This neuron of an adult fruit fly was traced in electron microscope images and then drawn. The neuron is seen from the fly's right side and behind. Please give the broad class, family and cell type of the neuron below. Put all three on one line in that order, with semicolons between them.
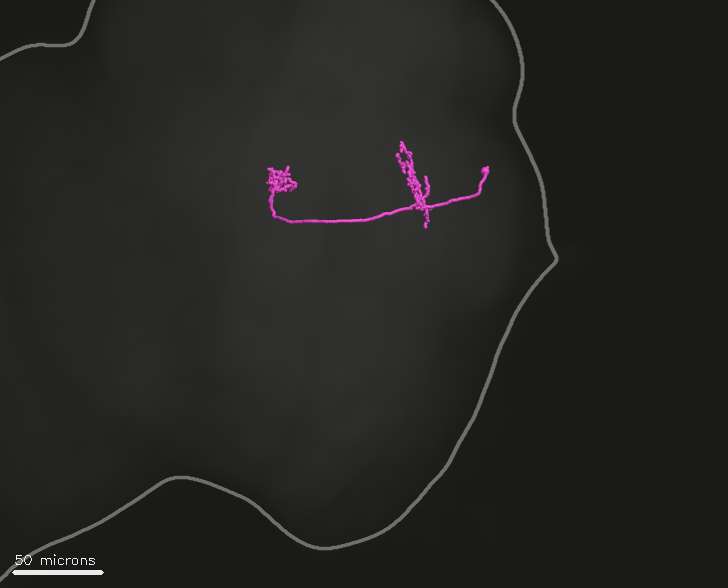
optic-lobe intrinsic neuron; Tm; Tm34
